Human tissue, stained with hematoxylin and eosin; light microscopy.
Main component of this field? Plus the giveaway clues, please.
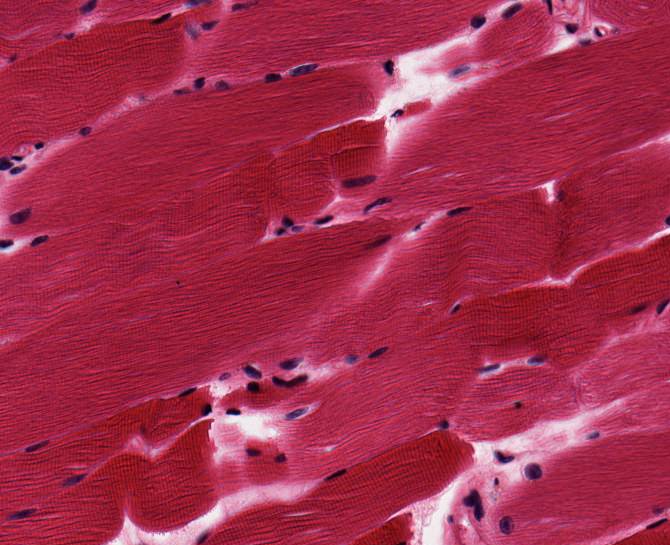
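Skeletal muscle fills this field. Item one: fine transverse cross-striations run across the fibres.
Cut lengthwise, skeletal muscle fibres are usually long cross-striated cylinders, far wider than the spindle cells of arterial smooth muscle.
Item two: the dark, elongated nuclei lie at the fibre edges, not in the centres.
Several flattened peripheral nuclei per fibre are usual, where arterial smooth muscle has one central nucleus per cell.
Item three: thin, pale connective tissue strands with scattered small nuclei lie between the fibres.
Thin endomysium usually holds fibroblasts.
The fibres run diagonally, rising from lower left toward upper right.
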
